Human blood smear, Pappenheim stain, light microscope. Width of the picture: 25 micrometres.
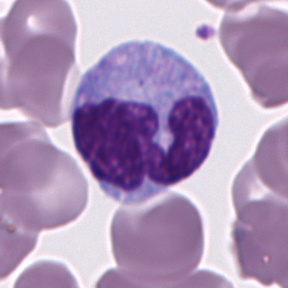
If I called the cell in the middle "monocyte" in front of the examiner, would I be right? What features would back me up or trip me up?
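Here's what's there: a round, smooth cell with a red cell pressing against its lower edge. The nucleus lies toward the bottom and fills about 50% of the cell's area; its chromatin is dark purple and coarsely clumped, and no nucleoli can be seen. The cytoplasm is a pale blue-grey with only fine, faint granularity. That granularity is what matters most between the two names.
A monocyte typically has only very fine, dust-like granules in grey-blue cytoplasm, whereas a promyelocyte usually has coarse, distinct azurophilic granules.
The lack of nucleoli counts as well.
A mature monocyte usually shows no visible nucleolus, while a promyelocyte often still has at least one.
So both the cytoplasm and the nucleus speak for monocyte and against promyelocyte, and monocyte is the right name.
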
